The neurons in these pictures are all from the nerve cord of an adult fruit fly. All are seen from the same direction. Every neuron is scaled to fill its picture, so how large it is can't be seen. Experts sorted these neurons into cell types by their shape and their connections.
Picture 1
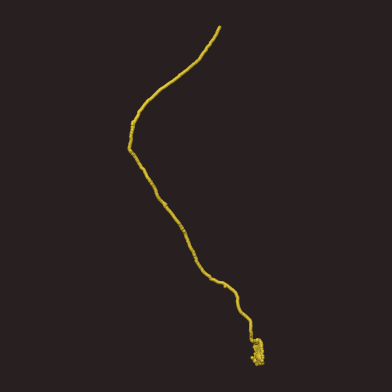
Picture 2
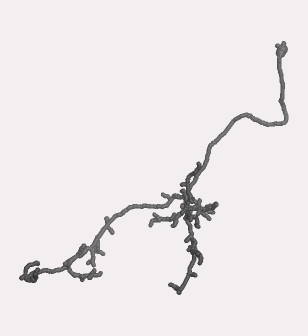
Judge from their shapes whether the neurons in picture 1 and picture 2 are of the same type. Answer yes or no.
no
